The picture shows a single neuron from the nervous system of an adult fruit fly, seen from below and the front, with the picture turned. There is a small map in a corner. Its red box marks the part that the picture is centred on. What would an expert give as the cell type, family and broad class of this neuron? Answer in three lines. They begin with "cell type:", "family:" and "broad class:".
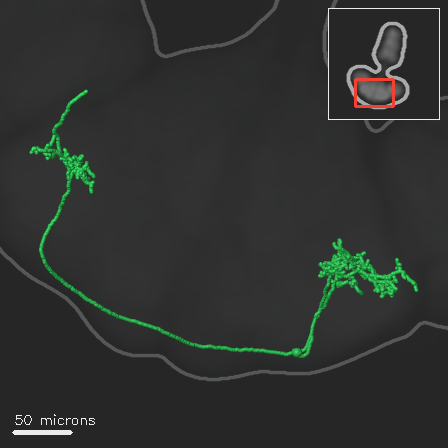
cell type: PVLP008_a1
family: hemilineage VLPd&p1_dorsal
broad class: central-brain intrinsic neuron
